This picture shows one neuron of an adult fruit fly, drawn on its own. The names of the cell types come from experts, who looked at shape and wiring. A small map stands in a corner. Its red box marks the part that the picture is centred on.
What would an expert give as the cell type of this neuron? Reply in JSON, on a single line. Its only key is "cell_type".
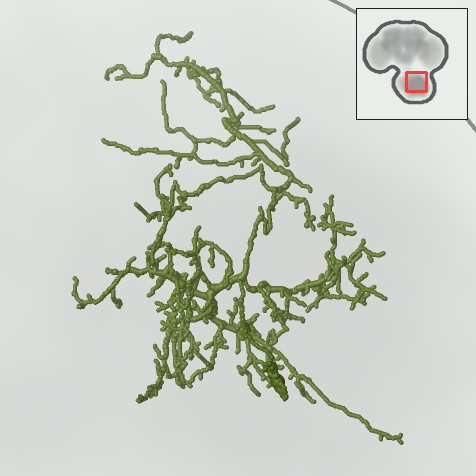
{"cell_type": "INXXX355"}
